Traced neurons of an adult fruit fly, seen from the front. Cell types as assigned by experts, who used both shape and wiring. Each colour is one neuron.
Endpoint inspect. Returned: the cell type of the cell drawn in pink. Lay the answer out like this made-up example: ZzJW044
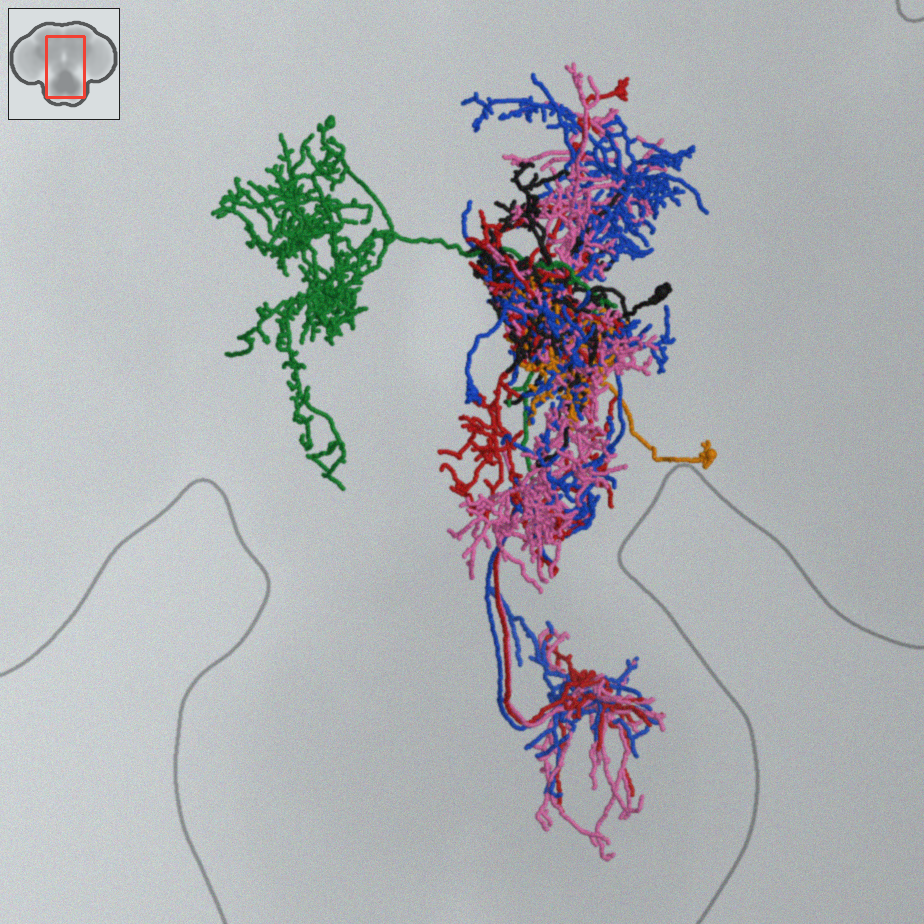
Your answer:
DNpe002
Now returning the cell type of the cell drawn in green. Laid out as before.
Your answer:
VES071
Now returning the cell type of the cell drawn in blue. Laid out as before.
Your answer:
DNbe007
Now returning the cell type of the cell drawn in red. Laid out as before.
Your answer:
DNpe003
